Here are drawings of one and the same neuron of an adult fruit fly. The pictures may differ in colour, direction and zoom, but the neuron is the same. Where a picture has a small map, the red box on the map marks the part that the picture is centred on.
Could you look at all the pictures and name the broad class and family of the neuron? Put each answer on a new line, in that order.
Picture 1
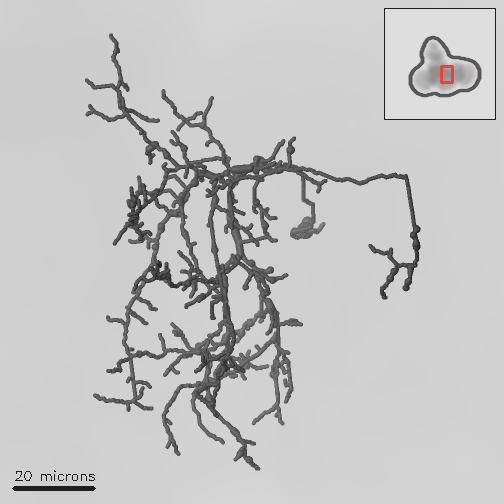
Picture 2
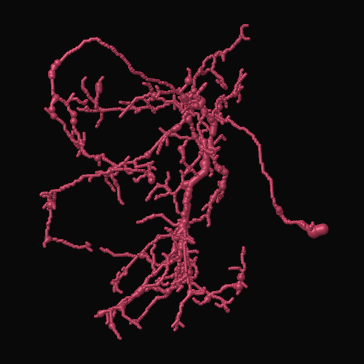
nerve-cord intrinsic neuron
hemilineage 04B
